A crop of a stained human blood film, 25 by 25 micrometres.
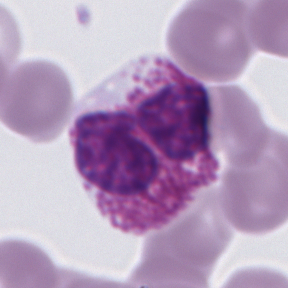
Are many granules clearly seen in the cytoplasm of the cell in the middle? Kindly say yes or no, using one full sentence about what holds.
Yes, this cell has a cytoplasm with many visible granules.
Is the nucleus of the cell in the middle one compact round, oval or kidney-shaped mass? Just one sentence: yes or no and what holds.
No, the cell's nucleus is segmented into two or more lobes.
